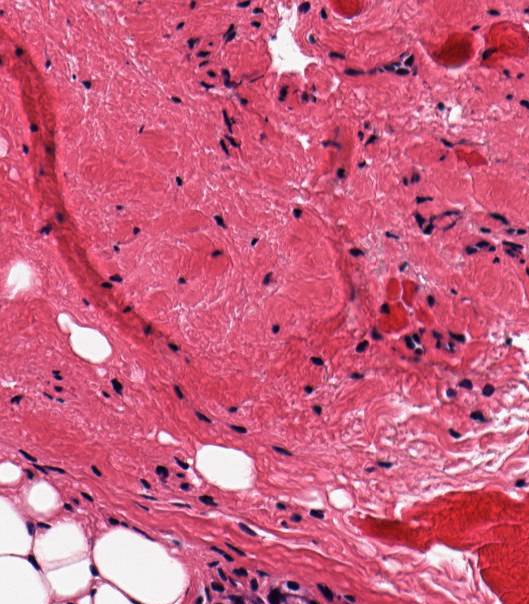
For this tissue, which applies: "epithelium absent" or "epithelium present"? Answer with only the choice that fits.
Epithelium absent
